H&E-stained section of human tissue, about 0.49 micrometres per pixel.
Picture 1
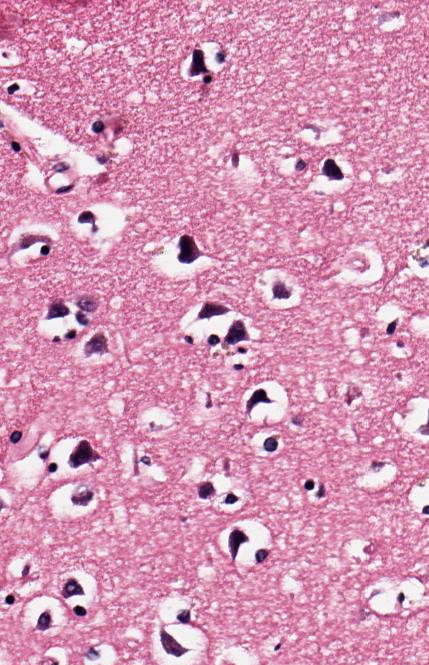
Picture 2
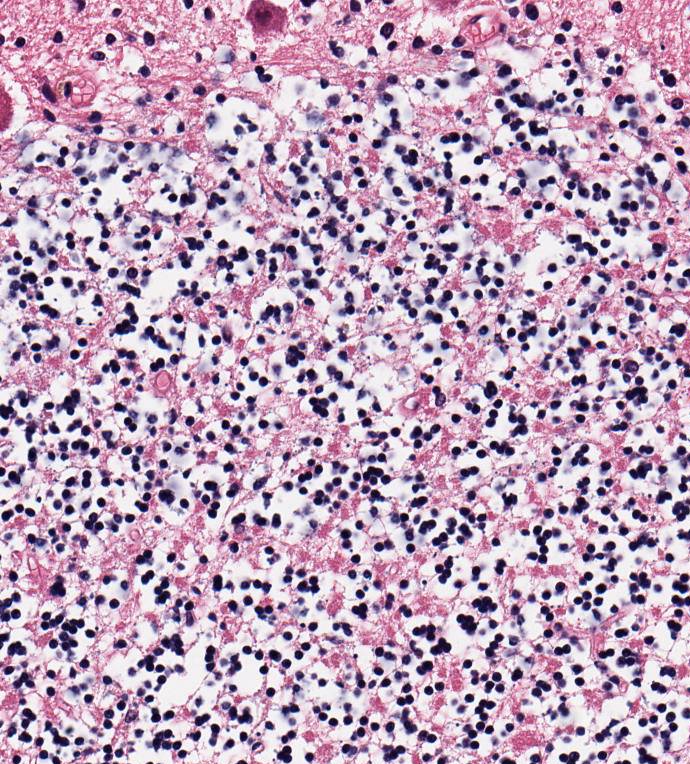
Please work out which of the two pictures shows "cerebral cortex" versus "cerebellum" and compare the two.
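Picture 1 shows cerebral cortex; picture 2 shows cerebellum. In picture 1, cells are spread fairly evenly through a finely granular pink matrix, without forming rows, layers or glandular units. Most of the dark cell bodies sit within a clear empty halo, and the matrix is peppered with many tiny clear vacuoles, giving a finely bubbly look. Picture 2 has a dense layer of small, round, uniformly dark nuclei with little visible cytoplasm, surrounded throughout by many clear empty spaces in keeping with shrinkage artefact. The pink zone at the top is finely fibrillary and holds only sparse scattered nuclei. Picture 2 contains no epithelium or glands.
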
